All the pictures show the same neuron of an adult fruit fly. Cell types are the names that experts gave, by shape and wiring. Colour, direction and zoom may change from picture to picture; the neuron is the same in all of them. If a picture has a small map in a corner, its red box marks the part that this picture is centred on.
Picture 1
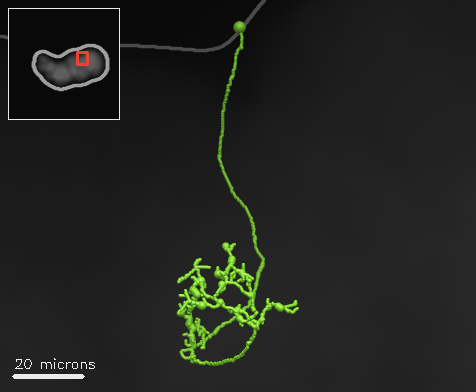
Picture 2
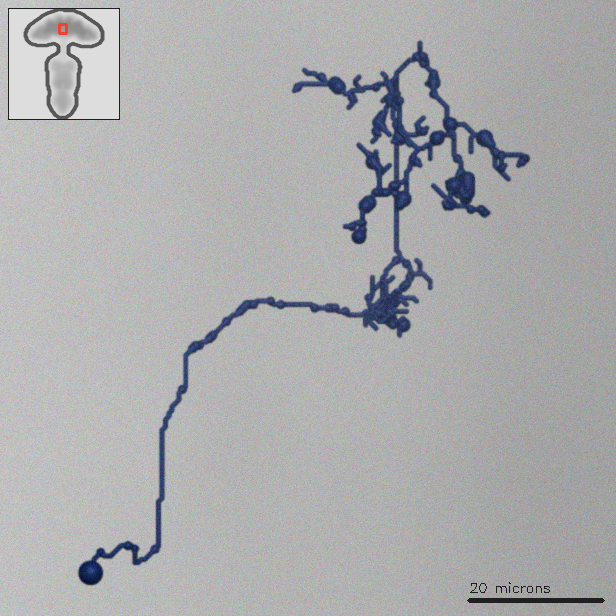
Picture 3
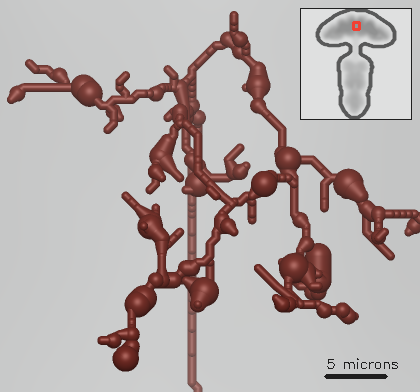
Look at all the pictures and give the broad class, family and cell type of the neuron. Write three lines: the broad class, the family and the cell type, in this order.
central-brain intrinsic neuron
class CX
vDeltaI_a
